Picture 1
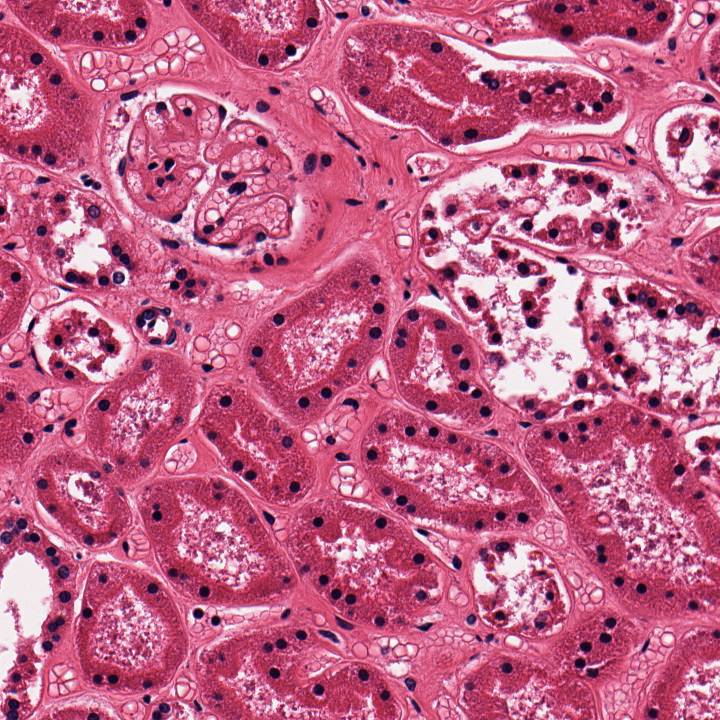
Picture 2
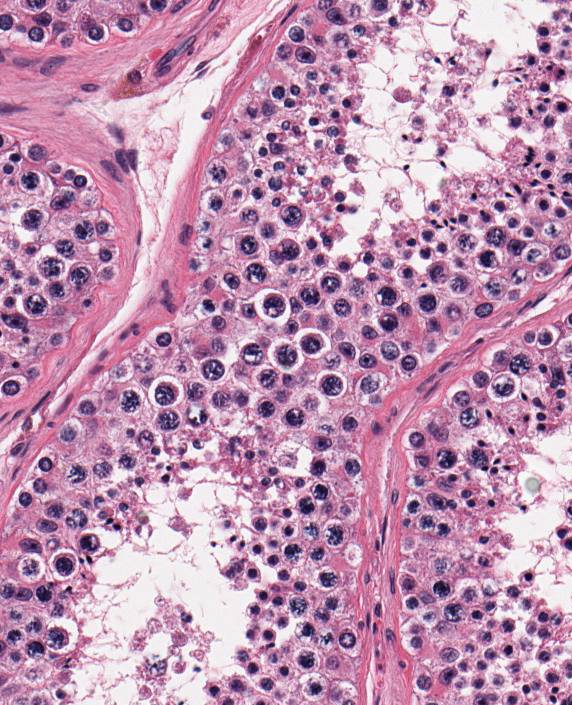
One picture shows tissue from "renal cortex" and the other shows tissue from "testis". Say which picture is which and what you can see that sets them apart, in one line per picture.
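Site of picture 1: renal cortex. The tubules are lined by a single layer of tall cells with abundant, deeply eosinophilic, granular cytoplasm.
Site of picture 2: testis. The cells inside each tubule are stacked in many layers from the wall towards the centre.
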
